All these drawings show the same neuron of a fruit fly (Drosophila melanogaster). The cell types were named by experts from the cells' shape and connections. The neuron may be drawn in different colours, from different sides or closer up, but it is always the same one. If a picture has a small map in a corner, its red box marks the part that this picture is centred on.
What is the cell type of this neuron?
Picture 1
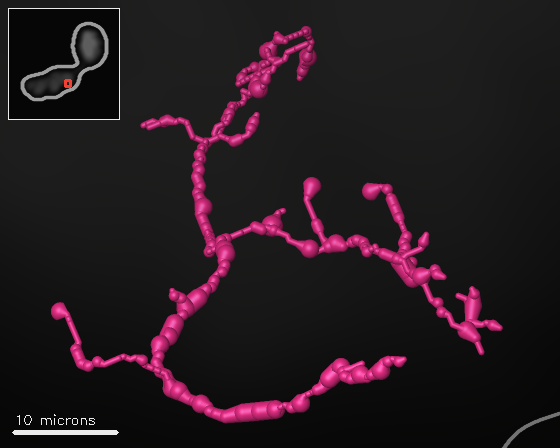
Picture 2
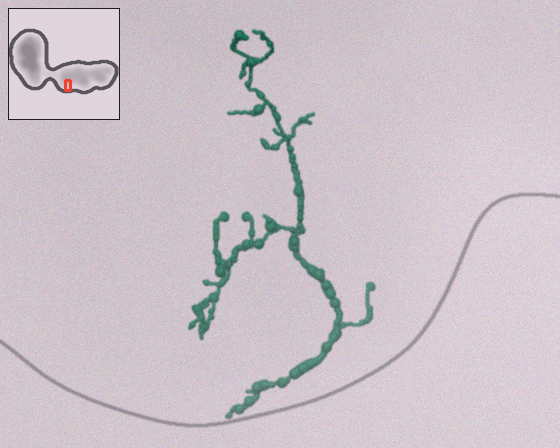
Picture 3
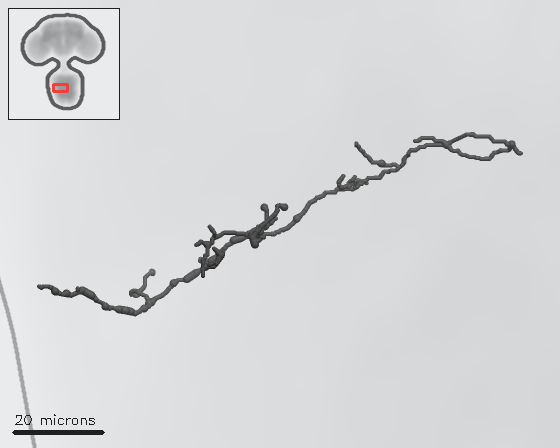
LgLG6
